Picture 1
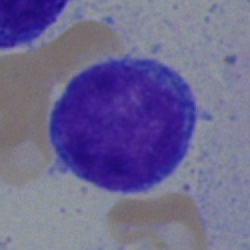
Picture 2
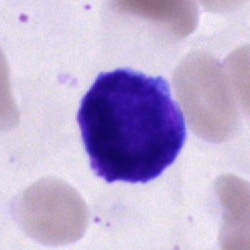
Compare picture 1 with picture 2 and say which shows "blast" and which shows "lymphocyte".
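Picture 1: blast. Picture 2: lymphocyte. Chromatin: finely textured rather than coarsely clumped in the blast; dense and deep purple in the lymphocyte.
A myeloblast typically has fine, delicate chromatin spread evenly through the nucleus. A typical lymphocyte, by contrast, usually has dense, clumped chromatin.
Outline: round and smooth in the blast; roughly round in the lymphocyte, with slightly irregular, faintly angular edges. Cytoplasm: a thin rim staining deep blue in the blast; in the lymphocyte scant, seen at most as a very thin rim. Common to both: the nucleus fills almost the whole cell, and no granules are seen.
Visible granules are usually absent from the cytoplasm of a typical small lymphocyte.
Also noted: no vacuoles in the lymphocyte; a red cell lies against the left side of the blast.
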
